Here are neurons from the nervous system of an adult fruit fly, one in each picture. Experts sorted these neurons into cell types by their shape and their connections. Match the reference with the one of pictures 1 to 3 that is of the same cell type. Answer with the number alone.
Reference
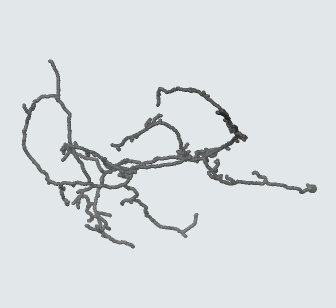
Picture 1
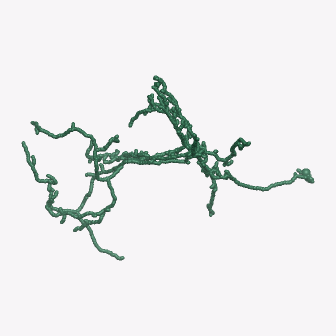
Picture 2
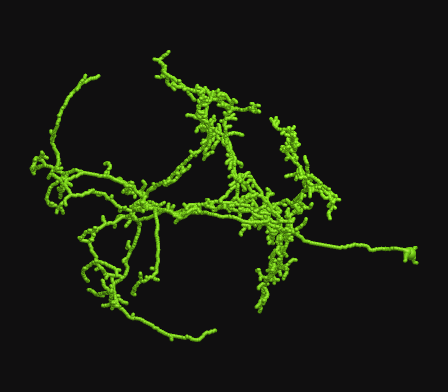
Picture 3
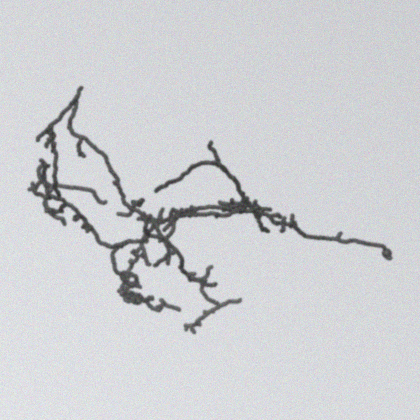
3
